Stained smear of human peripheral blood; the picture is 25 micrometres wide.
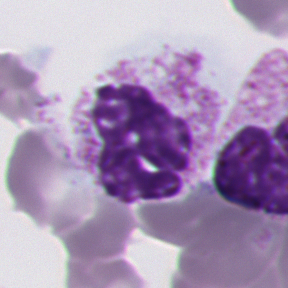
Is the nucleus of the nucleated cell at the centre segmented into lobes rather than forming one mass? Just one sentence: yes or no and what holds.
Yes, separate lobes or segments make up the nucleus of this cell.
